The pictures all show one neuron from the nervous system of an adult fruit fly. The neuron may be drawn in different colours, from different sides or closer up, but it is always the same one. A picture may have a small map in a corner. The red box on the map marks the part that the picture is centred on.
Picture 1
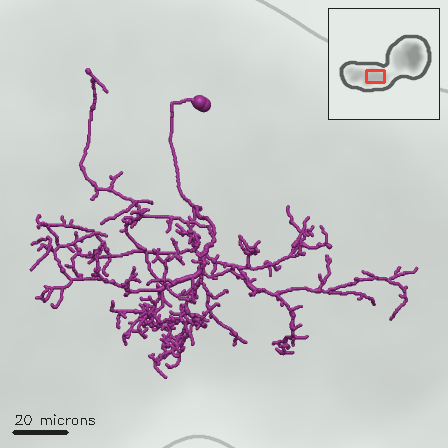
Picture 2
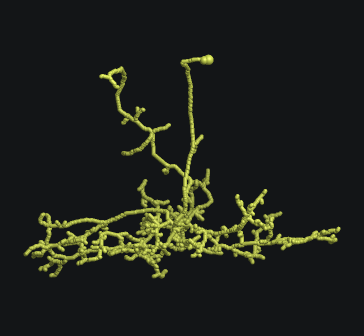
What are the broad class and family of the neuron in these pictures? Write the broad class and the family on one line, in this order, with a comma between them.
nerve-cord intrinsic neuron, hemilineage 11A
